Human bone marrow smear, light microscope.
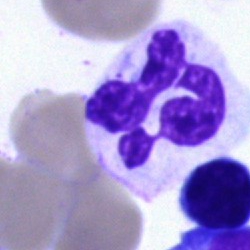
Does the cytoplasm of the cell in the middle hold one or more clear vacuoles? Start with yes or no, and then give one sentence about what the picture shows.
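No. The cytoplasm contains no vacuoles.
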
